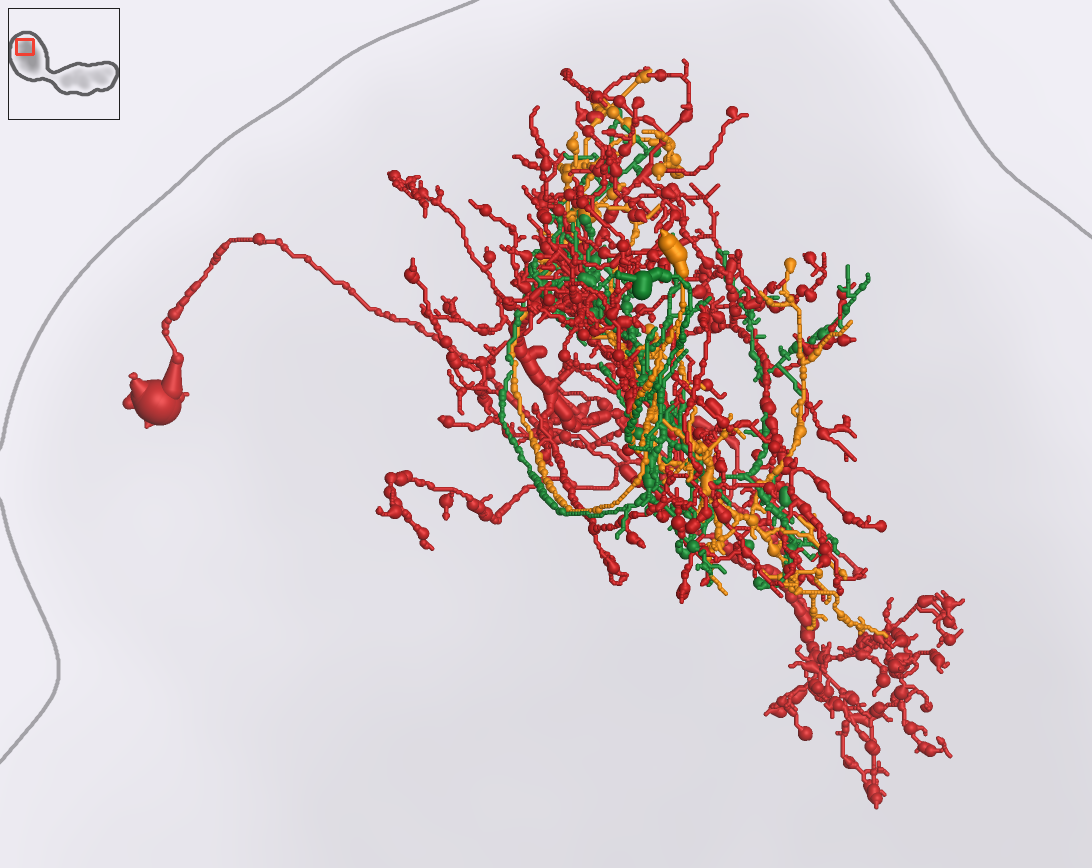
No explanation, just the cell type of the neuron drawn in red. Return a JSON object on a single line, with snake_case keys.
{"cell_type": "SLP216"}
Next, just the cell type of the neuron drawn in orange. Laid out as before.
{"cell_type": "SLP026"}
